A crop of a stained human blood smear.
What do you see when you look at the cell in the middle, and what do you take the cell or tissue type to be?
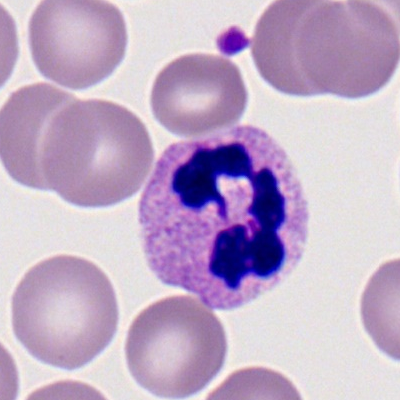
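The nuclear chromatin is dense, dark purple and coarsely clumped, and no nucleoli are visible. Fine pinkish-violet granules, evenly scattered, fill the cytoplasm, which contains no vacuoles. The cell is a segmented neutrophil.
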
